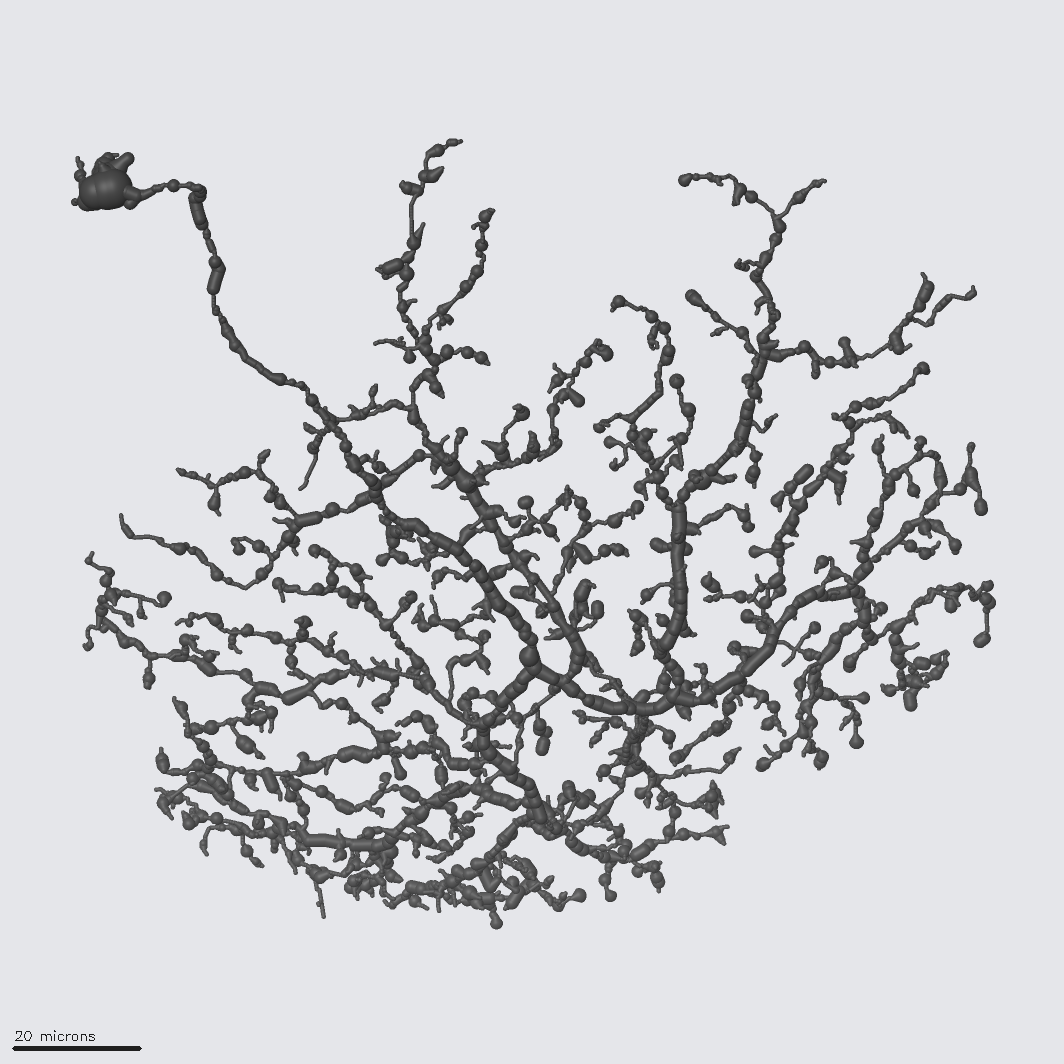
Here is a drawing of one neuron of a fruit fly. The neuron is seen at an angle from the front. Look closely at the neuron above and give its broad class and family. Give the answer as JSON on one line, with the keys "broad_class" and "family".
{"broad_class": "optic-lobe intrinsic neuron", "family": "Dm"}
